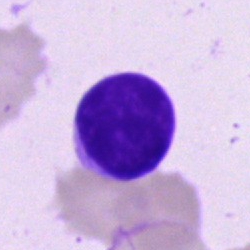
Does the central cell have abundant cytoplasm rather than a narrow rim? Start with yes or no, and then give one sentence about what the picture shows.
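No. The nucleus fills almost the whole cell.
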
